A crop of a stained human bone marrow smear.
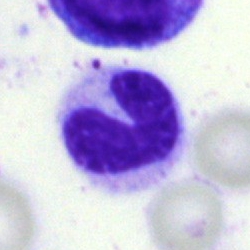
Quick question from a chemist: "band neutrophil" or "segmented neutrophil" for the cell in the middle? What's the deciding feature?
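This is a band neutrophil.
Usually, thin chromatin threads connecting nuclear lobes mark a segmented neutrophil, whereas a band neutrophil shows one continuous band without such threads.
Here the nucleus is deeply indented into a kidney or horseshoe shape, and its chromatin is dense and stained dark purple. The cytoplasm is pale lilac-pink and holds fine pinkish-violet granules.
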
